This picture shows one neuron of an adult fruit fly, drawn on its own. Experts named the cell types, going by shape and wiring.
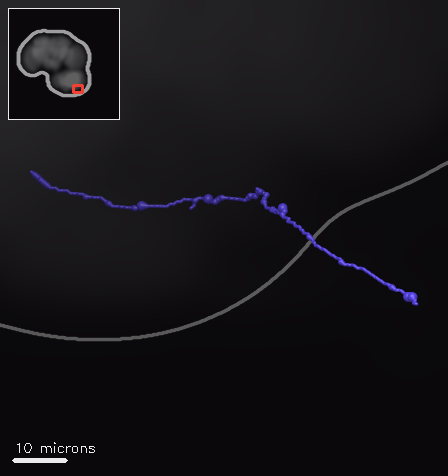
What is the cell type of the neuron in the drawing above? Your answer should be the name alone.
SNta31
